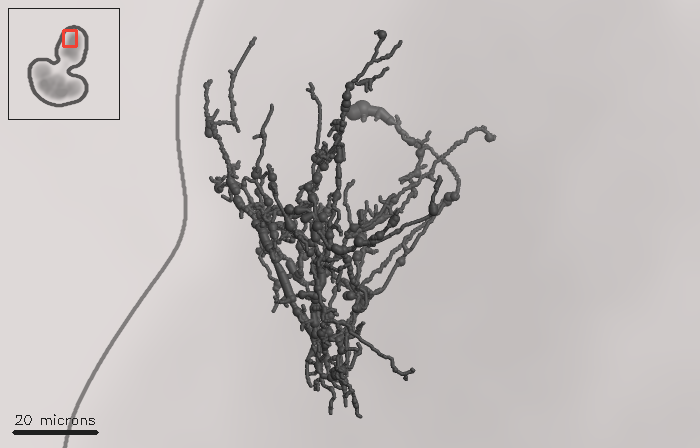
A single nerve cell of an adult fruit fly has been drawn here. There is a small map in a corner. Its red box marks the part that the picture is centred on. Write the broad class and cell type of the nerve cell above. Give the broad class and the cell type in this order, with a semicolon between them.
nerve-cord intrinsic neuron; INXXX284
